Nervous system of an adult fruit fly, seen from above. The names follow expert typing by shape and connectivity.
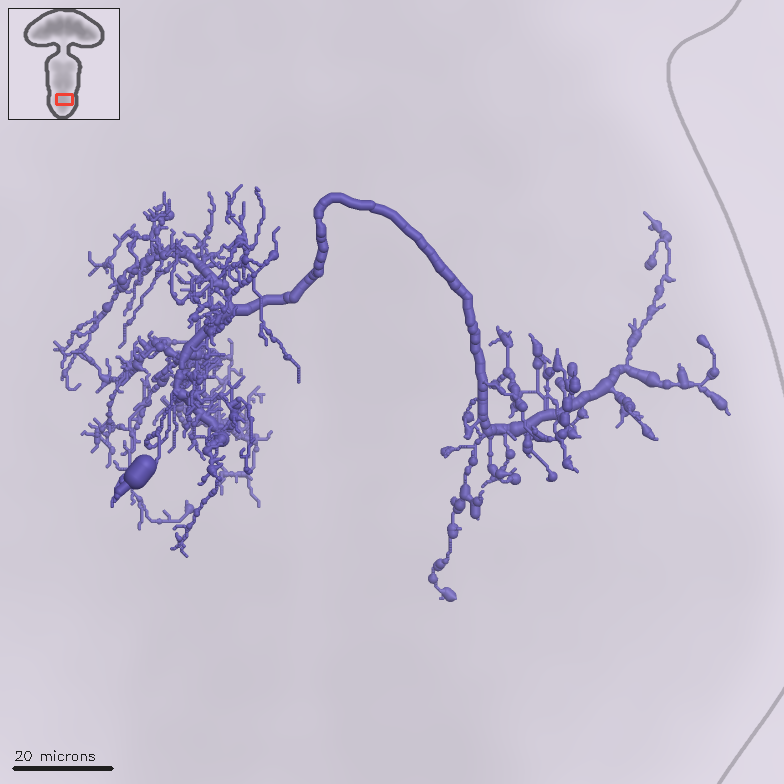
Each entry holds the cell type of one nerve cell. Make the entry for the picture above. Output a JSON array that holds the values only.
["IN18B021"]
